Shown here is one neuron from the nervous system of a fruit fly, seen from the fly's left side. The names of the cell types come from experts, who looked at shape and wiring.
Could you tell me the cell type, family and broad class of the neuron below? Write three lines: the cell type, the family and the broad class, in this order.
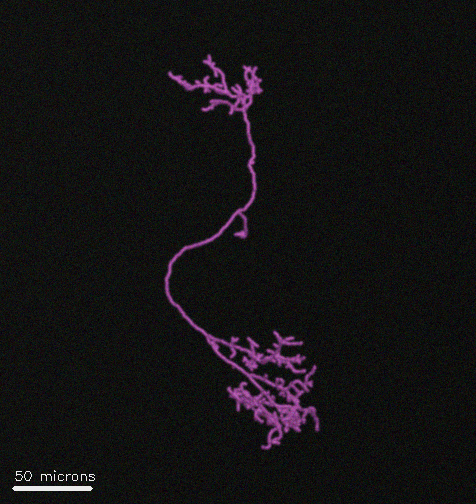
MeVP22
MeVP
visual projection neuron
